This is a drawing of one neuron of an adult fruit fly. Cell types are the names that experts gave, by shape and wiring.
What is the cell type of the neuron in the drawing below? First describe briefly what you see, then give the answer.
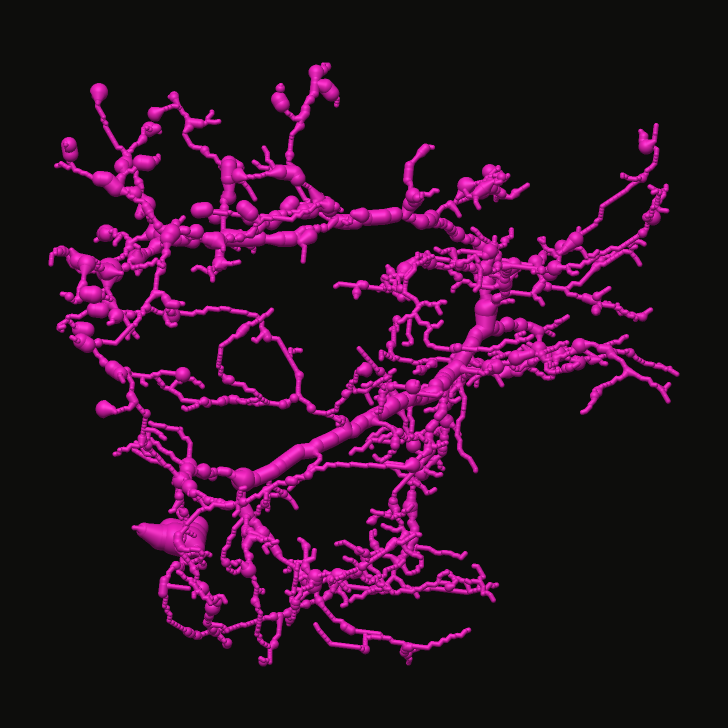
The picture shows more than a hundred branch ends. In this view it is about as wide as it is tall. Its broad class is nerve-cord intrinsic neuron. It is of cell type IN12B024_b.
